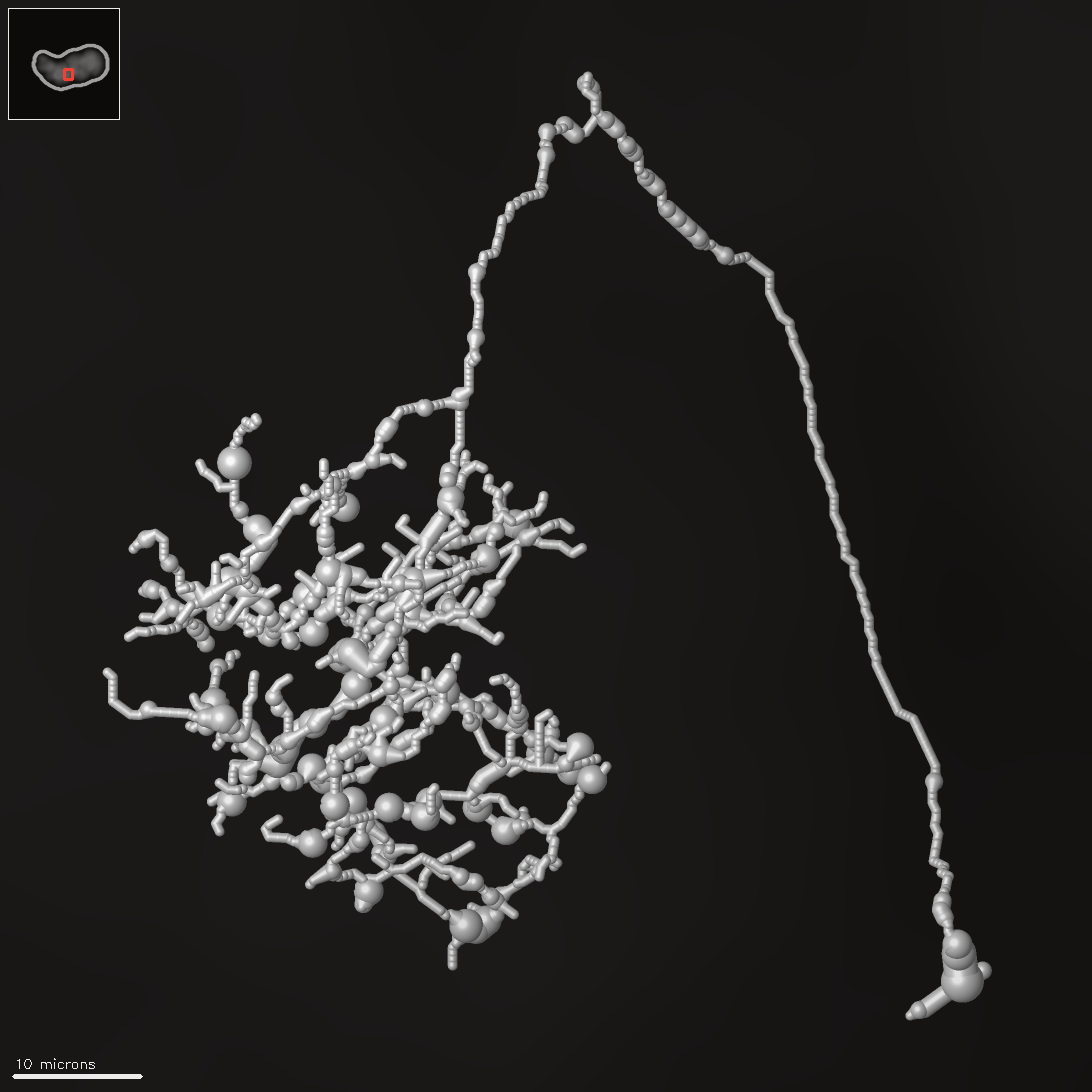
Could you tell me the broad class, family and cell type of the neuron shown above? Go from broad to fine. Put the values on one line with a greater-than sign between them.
optic-lobe intrinsic neuron > Li > Li34a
